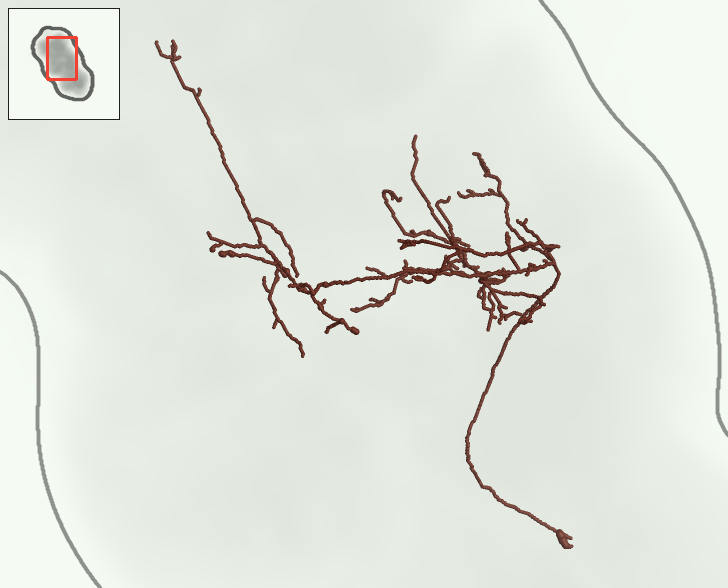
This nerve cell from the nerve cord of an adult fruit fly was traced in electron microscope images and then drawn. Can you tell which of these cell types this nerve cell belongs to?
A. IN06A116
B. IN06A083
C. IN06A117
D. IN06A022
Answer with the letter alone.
A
